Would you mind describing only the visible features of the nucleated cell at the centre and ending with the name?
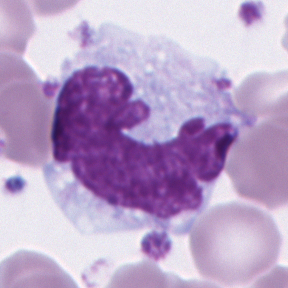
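The nucleus sits off toward the lower left, so most of the cytoplasm lies above and to its right. That cytoplasm is abundant and pale grey-blue, with no coarse coloured granules. You won't find distinct nucleoli either. It's a monocyte.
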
